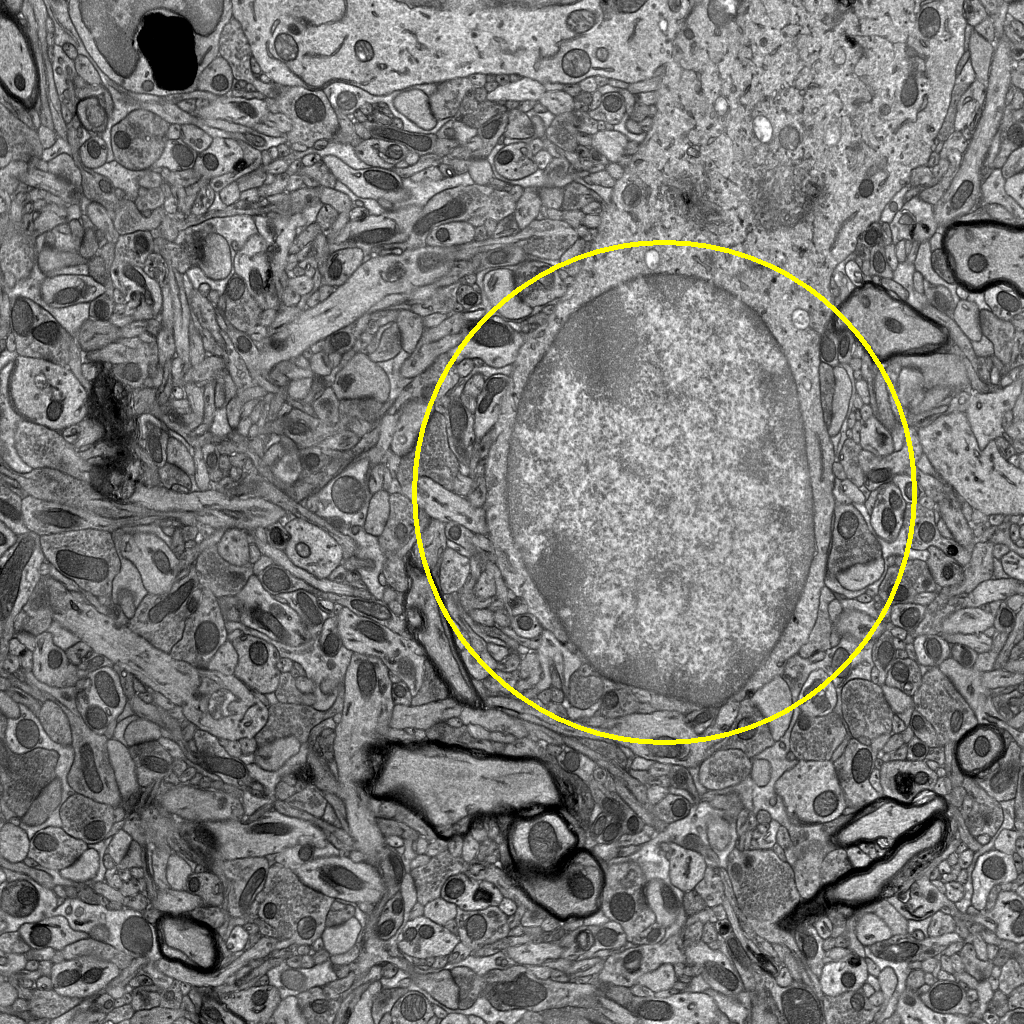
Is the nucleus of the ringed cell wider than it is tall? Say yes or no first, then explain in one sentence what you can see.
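No. The nucleus is a large oval, longer from top to bottom than from side to side, and shows whole within the picture.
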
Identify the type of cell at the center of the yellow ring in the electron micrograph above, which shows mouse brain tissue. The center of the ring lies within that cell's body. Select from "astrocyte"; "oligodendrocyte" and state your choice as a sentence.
The center of the yellow ring lies in the body of an oligodendrocyte.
